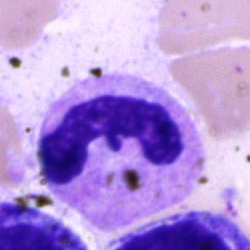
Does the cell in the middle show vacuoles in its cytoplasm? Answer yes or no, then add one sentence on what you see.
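No. The cytoplasm shows no clear vacuoles.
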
